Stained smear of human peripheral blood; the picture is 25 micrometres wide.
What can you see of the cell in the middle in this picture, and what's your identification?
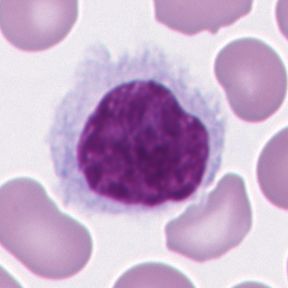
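The outer edge of the cell is ragged and indistinct instead of smooth. Its cytoplasm is pale greyish-blue. The nucleus measures about 11 micrometres across, and its chromatin is dark purple with a streaky, mottled pattern. No distinct nucleoli can be seen in the nucleus. This is a hairy cell.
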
